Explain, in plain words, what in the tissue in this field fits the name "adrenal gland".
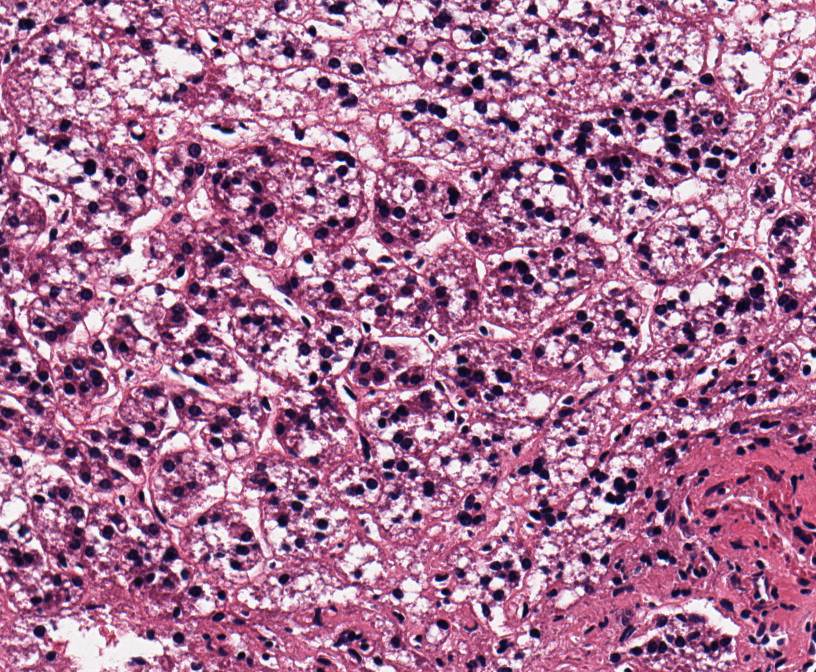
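The tissue is adrenal gland. Across most of the field, the cells are grouped into rounded nests separated by thin partitions. These partitions are delicate, thin pink strands. Within the nests, the cells have pale, finely vacuolated cytoplasm. Their nuclei are small, round and darkly stained.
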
